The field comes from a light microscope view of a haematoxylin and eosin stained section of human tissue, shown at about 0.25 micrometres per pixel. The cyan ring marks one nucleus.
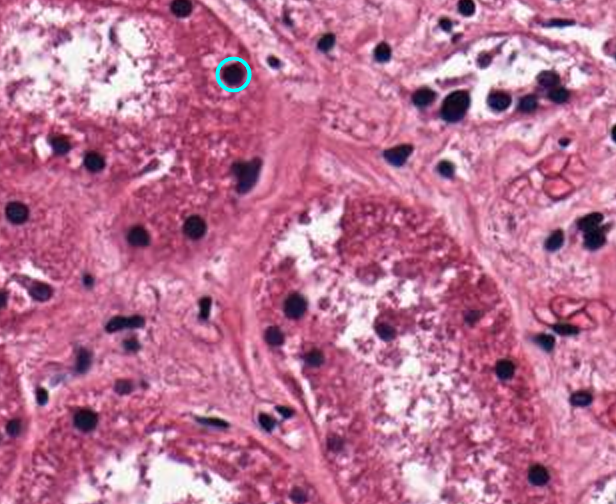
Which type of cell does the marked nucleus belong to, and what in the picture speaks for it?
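Proximal tubule cell. The nucleus is round, very dark and evenly dense, with no internal detail visible. The nucleus is about the same size as the other round nuclei in the same tubule wall. It sits in the wall of a tubule near its outer edge, under the thin pink band bounding the tubule, while pale, frothy material fills the tubule's interior to its left and below.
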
